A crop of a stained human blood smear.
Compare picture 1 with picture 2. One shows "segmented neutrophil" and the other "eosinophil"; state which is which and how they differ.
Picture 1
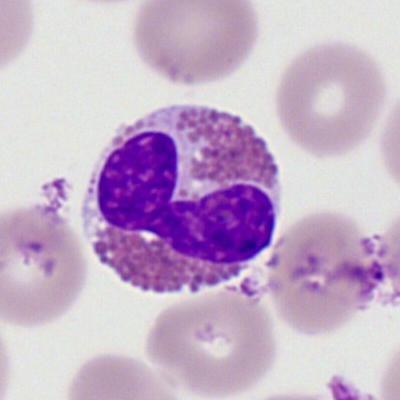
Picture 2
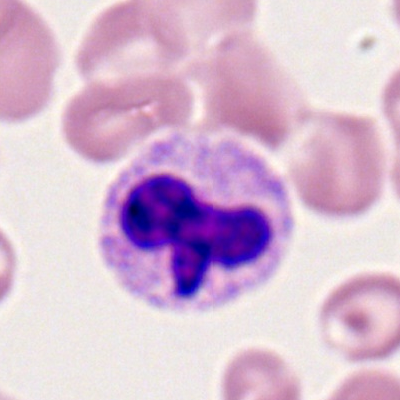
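Picture 1 shows an eosinophil and picture 2 a segmented neutrophil. In picture 1 the nucleus has two lobes with coarsely clumped chromatin, and round granules of even size pack the cytoplasm densely.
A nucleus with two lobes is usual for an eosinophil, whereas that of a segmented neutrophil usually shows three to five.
In picture 2 one nuclear lobe points downward, the chromatin is dark purple and coarsely clumped, and the plentiful cytoplasm is pale pinkish-lilac. Fine lilac granules are scattered evenly through it.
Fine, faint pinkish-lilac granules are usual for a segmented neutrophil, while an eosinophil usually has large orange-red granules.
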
